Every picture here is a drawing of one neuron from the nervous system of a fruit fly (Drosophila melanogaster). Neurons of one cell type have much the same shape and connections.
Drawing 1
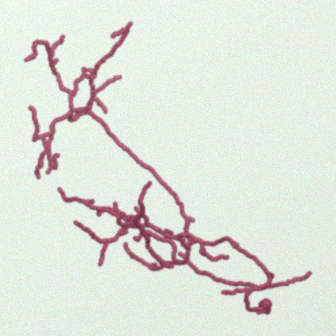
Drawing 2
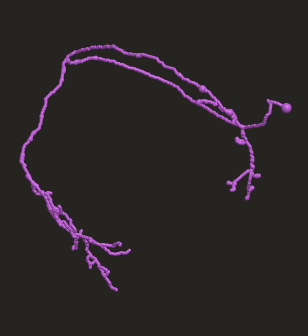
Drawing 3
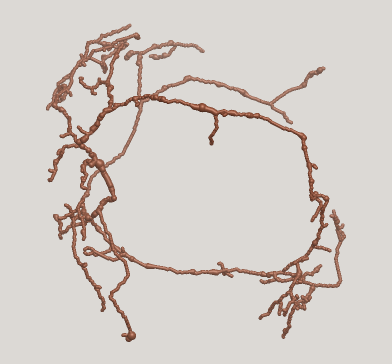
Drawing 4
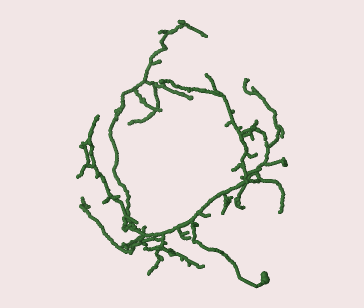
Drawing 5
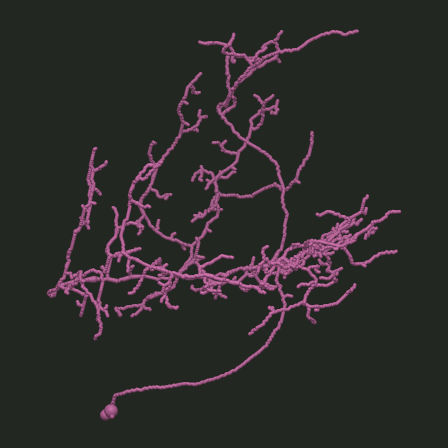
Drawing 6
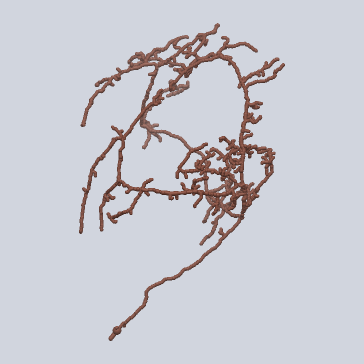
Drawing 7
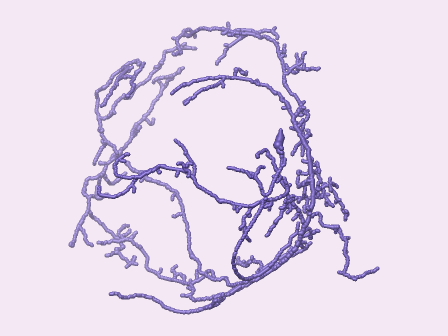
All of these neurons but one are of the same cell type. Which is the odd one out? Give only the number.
2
